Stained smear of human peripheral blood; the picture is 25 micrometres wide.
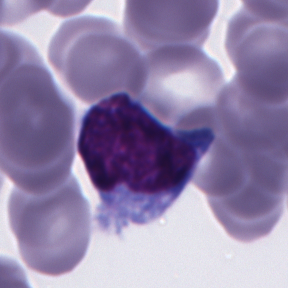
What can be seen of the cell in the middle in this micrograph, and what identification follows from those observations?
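Nucleus fills most of the cell. Cytoplasm blue, a narrow tongue of it pointing right. No distinct granules. Typical lymphocyte.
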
